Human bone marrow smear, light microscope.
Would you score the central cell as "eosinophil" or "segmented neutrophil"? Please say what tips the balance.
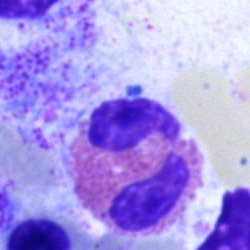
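It's an eosinophil. The nucleus is split into two separate lobes, both with dense, dark purple chromatin.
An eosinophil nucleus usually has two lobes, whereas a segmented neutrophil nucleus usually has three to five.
The cytoplasm is packed with orange-pink granules that fill the space between and around the two lobes.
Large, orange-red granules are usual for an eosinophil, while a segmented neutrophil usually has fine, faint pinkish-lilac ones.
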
